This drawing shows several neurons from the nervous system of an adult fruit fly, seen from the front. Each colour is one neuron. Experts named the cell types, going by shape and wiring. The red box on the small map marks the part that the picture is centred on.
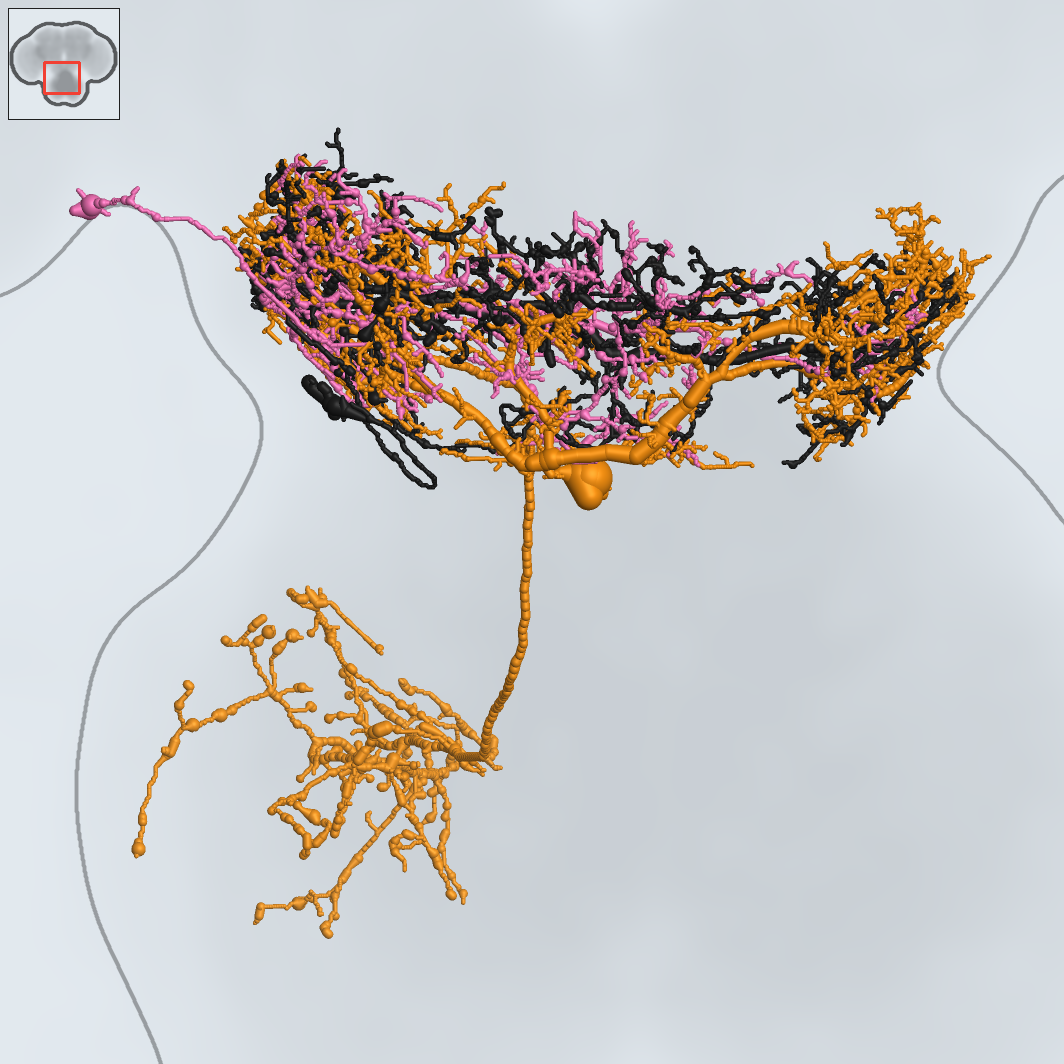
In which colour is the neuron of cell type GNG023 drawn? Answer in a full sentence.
The colour is black.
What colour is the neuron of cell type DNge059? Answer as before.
The colour is orange.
